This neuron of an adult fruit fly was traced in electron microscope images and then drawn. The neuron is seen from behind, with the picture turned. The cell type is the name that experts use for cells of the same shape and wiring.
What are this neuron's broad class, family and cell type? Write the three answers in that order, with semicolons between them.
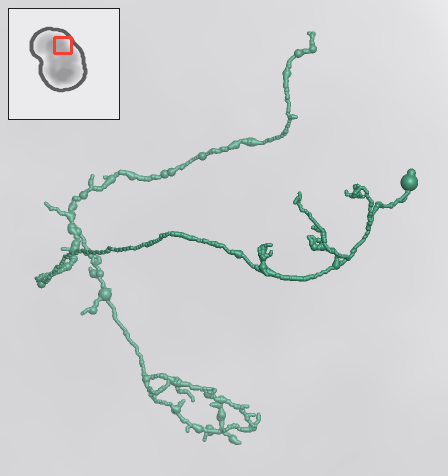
central-brain intrinsic neuron; class Kenyon Cell; KCa'b'-ap2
